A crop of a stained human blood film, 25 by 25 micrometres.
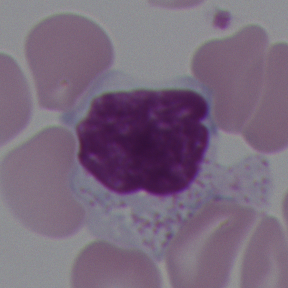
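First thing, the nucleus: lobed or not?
Not lobed, just one broad, rounded mass.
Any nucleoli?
None that can be made out.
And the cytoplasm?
Very pale greyish-blue, with no clear vacuoles.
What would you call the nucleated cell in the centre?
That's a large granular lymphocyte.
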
